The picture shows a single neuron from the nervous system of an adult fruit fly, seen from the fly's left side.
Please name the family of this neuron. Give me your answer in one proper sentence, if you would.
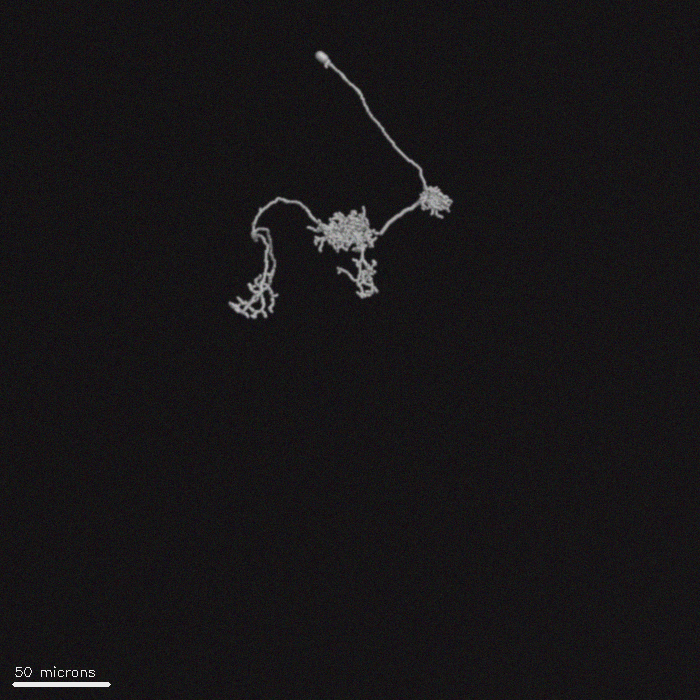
As its family, the neuron has class CX.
